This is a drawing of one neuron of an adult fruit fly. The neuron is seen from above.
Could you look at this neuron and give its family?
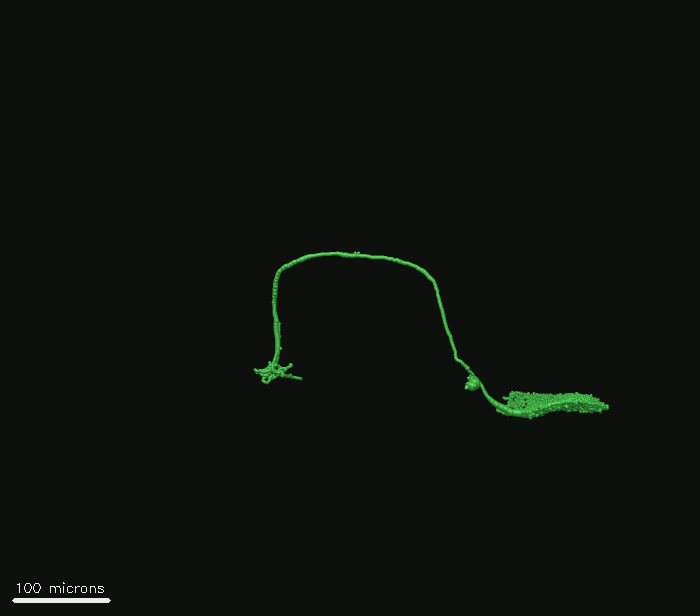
H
